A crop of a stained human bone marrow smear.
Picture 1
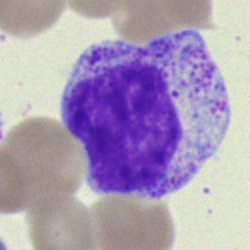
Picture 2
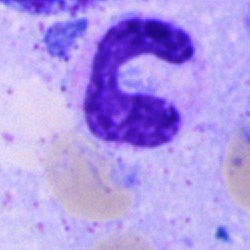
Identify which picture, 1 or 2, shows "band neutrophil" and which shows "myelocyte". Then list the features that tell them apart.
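Myelocyte in picture 1; band neutrophil in picture 2. Nucleus: picture 1, off-centre toward the left of the cell; picture 2, a single unsegmented curved band bent into a C, its open side facing right.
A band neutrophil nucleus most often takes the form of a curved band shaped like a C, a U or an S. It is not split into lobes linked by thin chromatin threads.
Chromatin: picture 1, deep purple, mottled and uneven in texture; picture 2, dense and dark purple.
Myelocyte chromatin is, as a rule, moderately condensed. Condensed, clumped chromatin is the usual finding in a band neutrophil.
Picture 2: no nucleoli visible; no vacuoles in the cytoplasm. Picture 1 cytoplasm: a wide band on the right side of the nucleus, pale greyish-blue in background. Picture 1 outline: irregular, with a few broad angular bulges. Neighbours: picture 1, red cells close against the left, upper and lower sides; picture 2, one pale red cell just below and to the left.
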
